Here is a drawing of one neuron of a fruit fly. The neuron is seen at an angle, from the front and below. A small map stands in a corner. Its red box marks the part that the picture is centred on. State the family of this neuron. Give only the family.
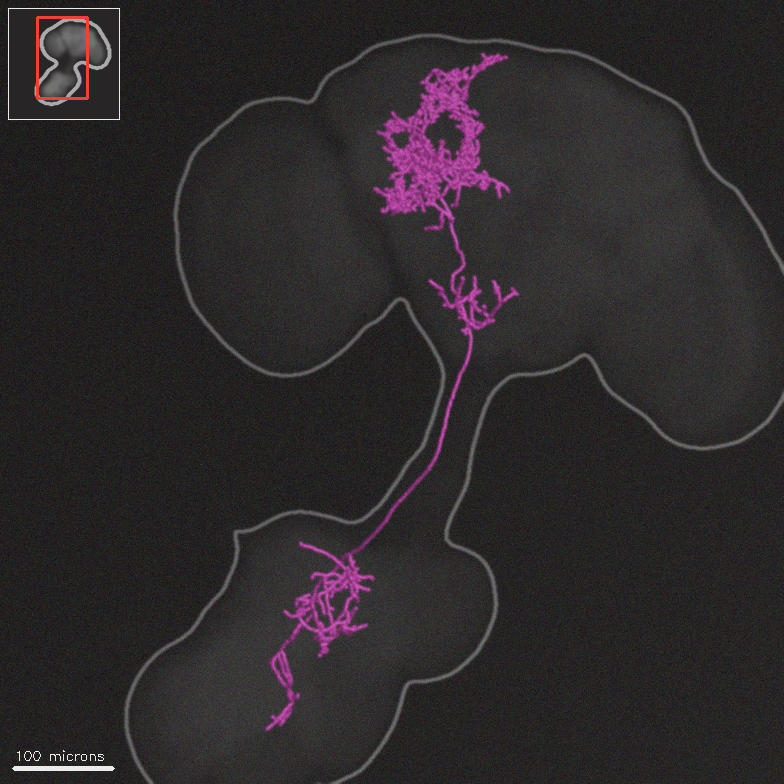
DNpe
